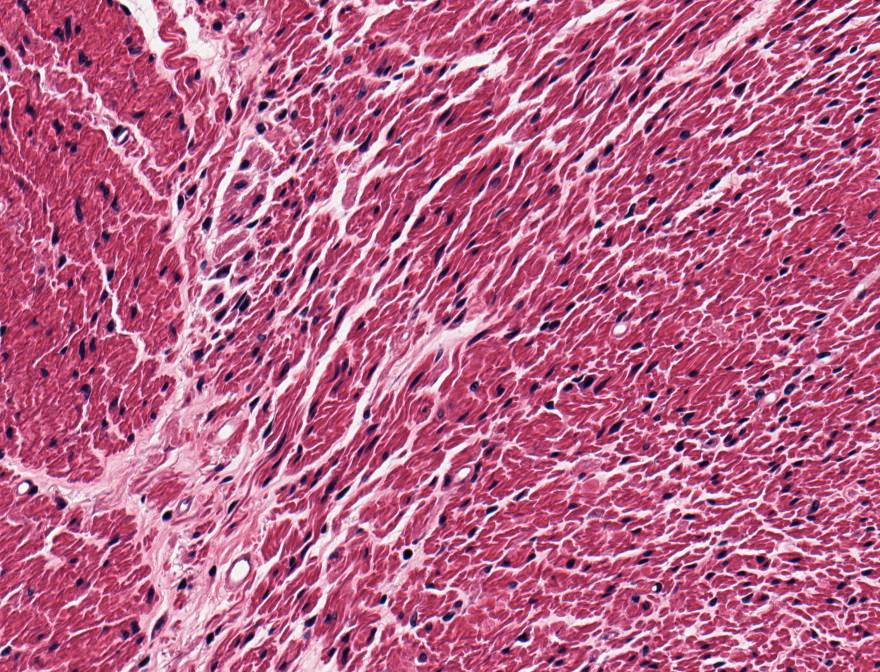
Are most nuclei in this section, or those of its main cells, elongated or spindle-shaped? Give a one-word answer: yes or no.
Yes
